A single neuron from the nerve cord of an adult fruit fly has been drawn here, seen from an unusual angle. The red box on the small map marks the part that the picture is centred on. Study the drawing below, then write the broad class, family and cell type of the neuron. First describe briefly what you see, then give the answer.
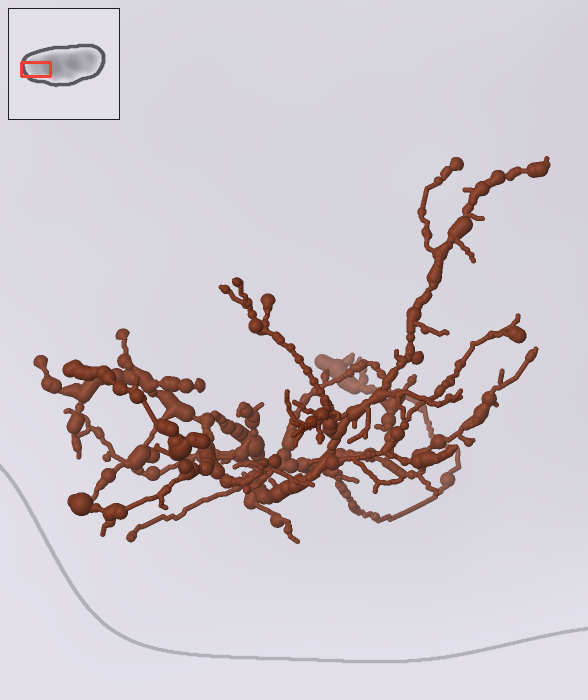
Dozens of branch ends can be seen. As drawn here it is wider than it is tall. Its broad class is nerve-cord intrinsic neuron. The family is hemilineage 13B. Its cell type is IN13B065.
